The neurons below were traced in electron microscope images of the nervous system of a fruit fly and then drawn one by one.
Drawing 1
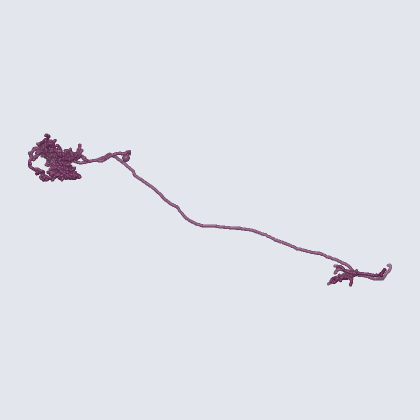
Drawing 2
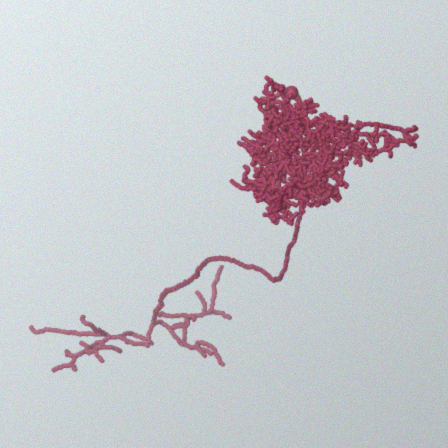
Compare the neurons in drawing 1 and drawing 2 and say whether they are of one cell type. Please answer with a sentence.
They are of the same cell type.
